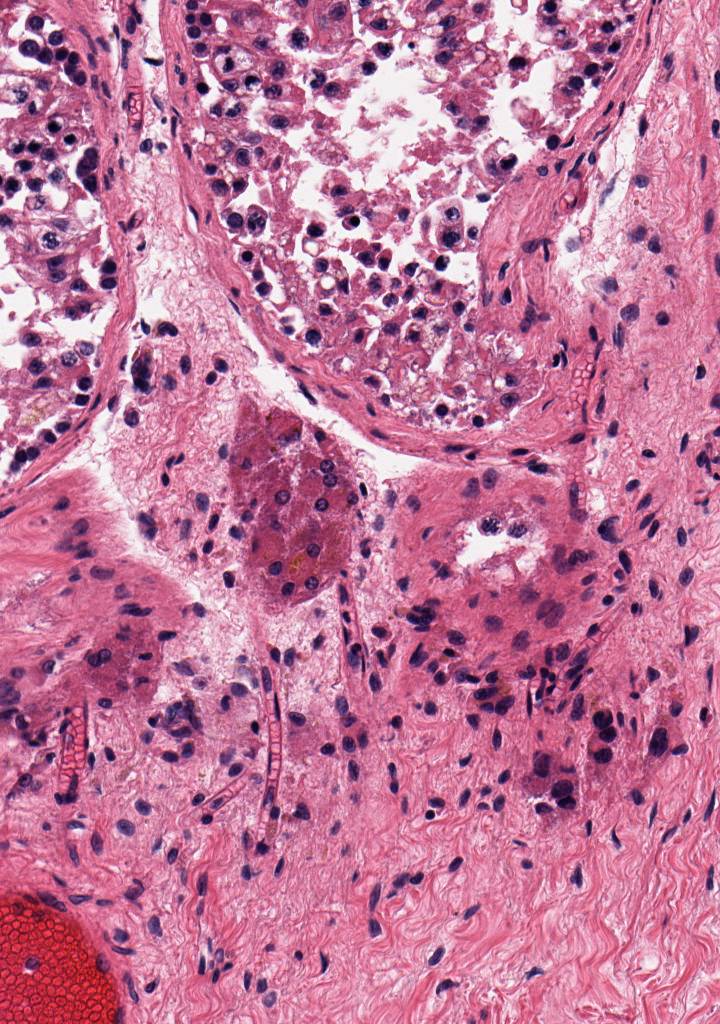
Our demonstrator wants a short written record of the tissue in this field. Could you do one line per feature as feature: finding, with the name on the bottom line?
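Layout: rounded tubule parts above, stroma with cell clusters below
Tubule contents: many loosely arranged cells, round dark nuclei, open spaces between
Tubule wall: thin, flattened cells, elongated nuclei parallel to outline
Between tubules: mid-field clusters of polygonal cells, abundant pink granular cytoplasm, round nuclei
Tissue: testis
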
